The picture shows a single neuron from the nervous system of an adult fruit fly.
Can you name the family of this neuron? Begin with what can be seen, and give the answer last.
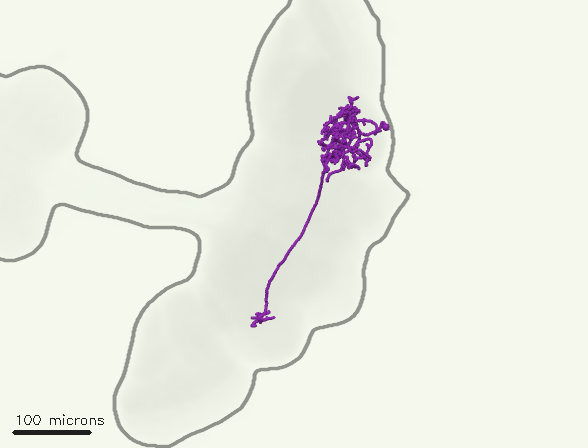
It lies in the brain. From top to bottom in the picture it spans about 300 microns. This is a central-brain intrinsic neuron. The family is hemilineage VLPl&d1_dorsal.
